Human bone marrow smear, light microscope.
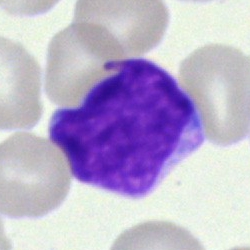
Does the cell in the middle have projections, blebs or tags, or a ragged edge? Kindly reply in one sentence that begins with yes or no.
Yes, what the cell shows is a rough outline, frayed or with projections, blebs or tags.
